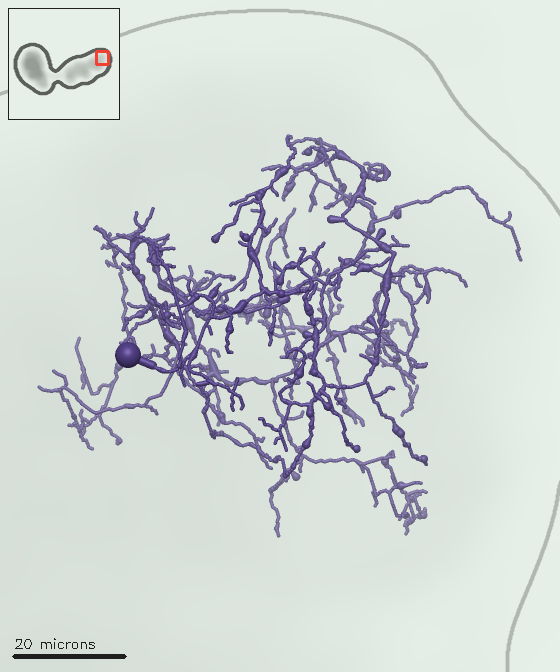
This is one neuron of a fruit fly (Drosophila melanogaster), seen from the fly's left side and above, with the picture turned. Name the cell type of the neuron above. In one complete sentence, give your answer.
It is to cell type INXXX382_b that the neuron belongs.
